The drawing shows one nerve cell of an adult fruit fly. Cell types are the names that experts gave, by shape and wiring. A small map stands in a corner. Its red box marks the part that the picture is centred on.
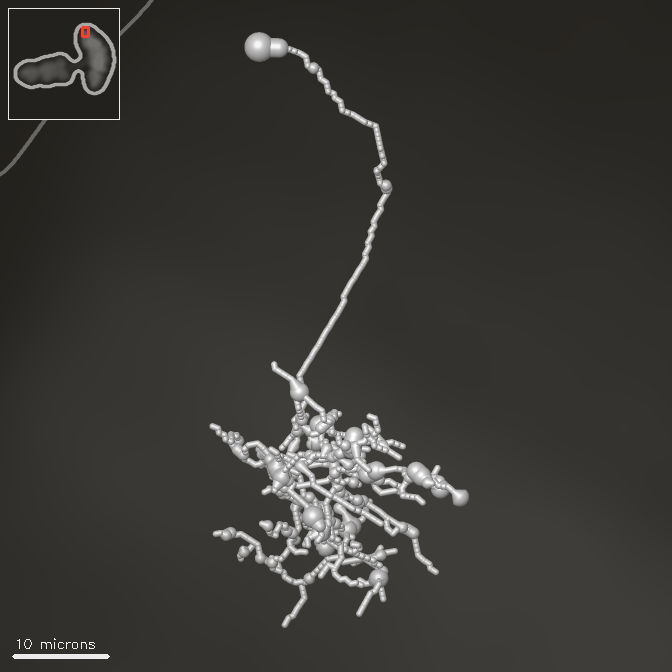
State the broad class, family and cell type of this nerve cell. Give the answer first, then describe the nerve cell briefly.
It is an optic-lobe intrinsic neuron. The family is Cm. The cell type is Cm5. The cell body is at the top of the picture. From top to bottom in the picture it spans about 60 microns. The picture shows dozens of branch ends.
